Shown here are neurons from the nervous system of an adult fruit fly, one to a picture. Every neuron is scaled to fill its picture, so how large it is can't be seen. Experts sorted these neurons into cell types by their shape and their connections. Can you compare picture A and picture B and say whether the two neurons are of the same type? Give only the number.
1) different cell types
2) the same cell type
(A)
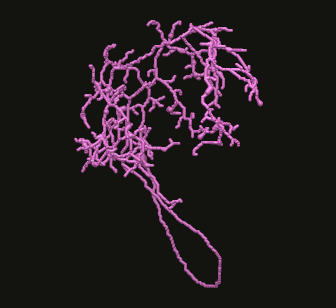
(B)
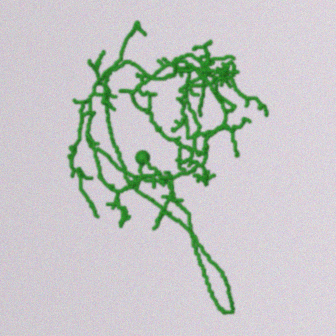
1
